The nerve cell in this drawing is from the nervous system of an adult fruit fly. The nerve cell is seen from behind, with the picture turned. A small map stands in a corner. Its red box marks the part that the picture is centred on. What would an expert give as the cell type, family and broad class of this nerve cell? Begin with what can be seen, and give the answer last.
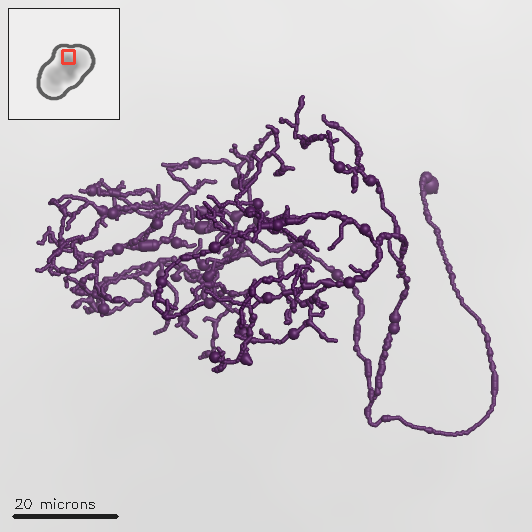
From left to right in the picture it spans about 90 microns. The picture shows dozens of branch ends. The cell type is CB2038. The family is hemilineage LHl1. This is a central-brain intrinsic neuron.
